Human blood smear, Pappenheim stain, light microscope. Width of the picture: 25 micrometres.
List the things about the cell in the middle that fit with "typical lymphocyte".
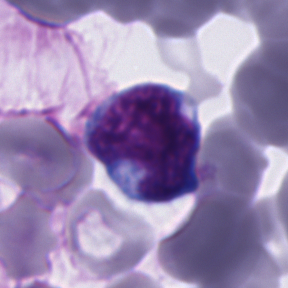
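Nearly the whole of this typical lymphocyte is taken up by its nucleus. The chromatin is dark purple and coarsely clumped. Cytoplasm only makes a thin blue rim around the nucleus. Down at the lower left, inside the cell, you'll also see a pale, lightly stained patch.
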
